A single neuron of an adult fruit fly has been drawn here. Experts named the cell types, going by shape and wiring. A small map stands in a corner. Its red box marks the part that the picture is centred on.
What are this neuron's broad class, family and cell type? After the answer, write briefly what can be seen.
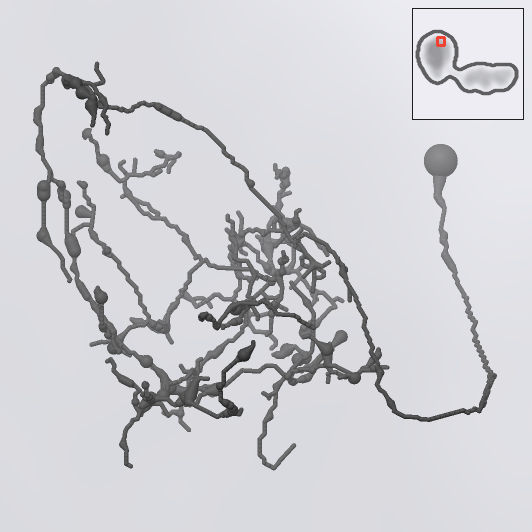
It is a central-brain intrinsic neuron. Its family is hemilineage LHp1. Its cell type is CB2786. Dozens of branch ends can be seen. As drawn here it is about as wide as it is tall.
